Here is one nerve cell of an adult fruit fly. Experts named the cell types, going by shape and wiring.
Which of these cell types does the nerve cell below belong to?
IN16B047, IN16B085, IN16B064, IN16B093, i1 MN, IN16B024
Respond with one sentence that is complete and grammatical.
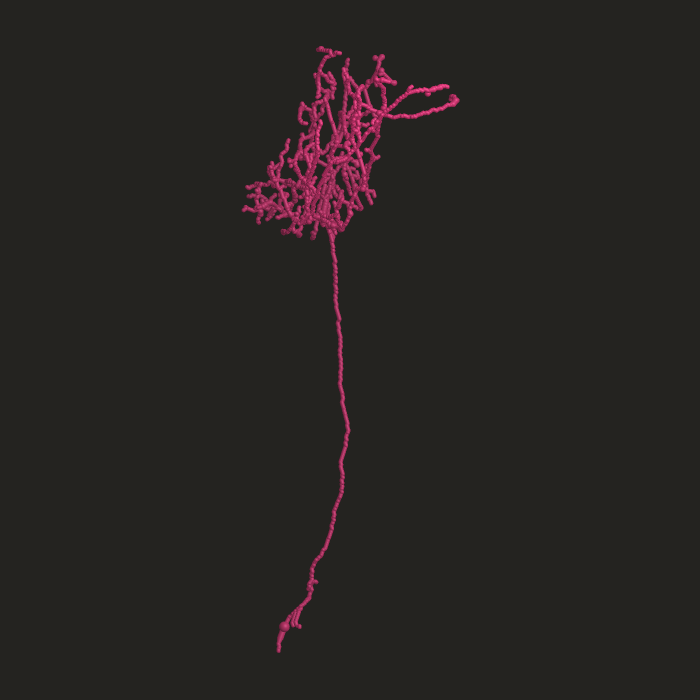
By cell type, this nerve cell is classified as IN16B093.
